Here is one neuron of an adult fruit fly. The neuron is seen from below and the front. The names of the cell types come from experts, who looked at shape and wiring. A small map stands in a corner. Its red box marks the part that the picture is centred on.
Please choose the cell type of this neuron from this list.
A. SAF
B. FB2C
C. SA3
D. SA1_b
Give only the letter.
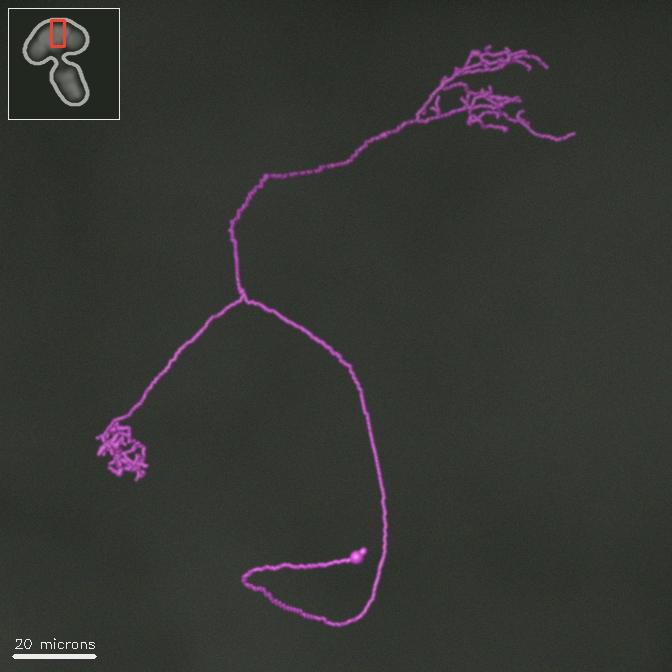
D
